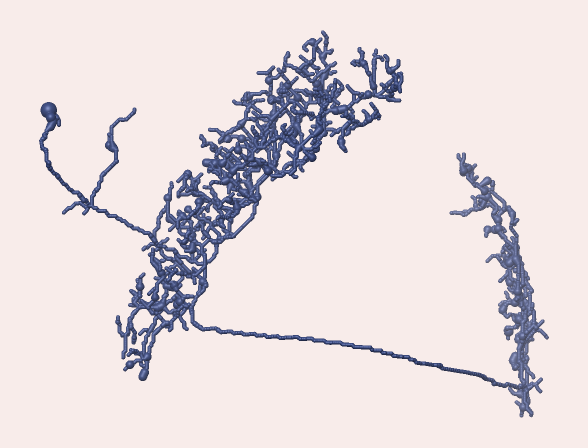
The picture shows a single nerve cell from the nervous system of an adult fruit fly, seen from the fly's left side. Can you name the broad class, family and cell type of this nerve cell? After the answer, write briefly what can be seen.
This is an optic-lobe intrinsic neuron. The family is TmY. The cell type is TmY19a. The cell body can be seen at the upper left of the picture. More than a hundred branch ends can be seen.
